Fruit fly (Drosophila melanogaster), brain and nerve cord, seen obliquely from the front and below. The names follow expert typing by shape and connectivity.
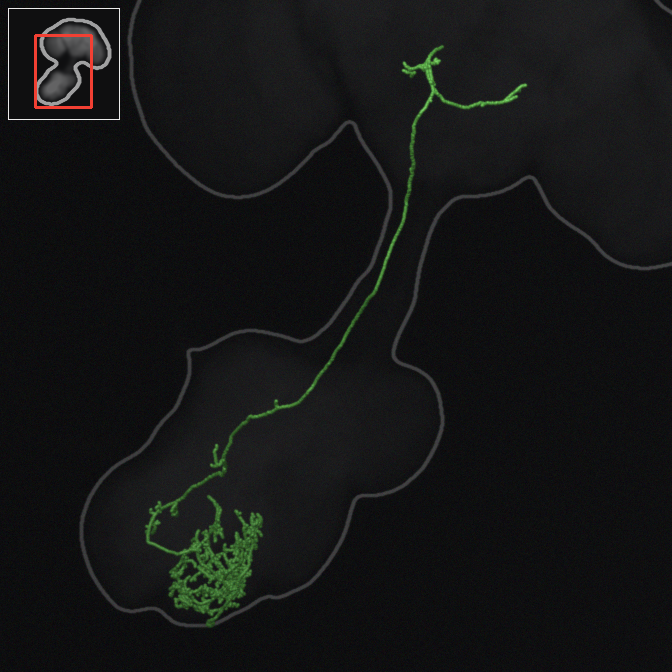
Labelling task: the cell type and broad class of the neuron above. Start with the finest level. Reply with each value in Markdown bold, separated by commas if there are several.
**ANXXX145**, **ascending neuron**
